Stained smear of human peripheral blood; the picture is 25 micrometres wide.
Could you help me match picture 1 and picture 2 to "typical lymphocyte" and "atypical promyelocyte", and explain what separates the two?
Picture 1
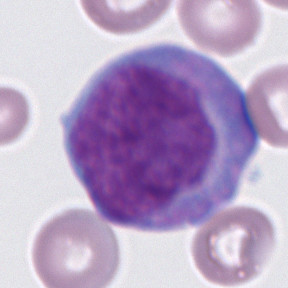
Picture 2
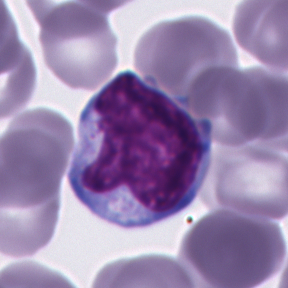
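Picture 1 is the atypical promyelocyte, picture 2 the typical lymphocyte. Size comes first: the atypical promyelocyte is about 17 micrometres across, the typical lymphocyte about 13 micrometres. Next, the share taken by the nucleus: about 60% of the cell's area in picture 1, about 70% in picture 2.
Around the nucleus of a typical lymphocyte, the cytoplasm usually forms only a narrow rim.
Then the outline: in picture 1 it is irregularly polygonal, with several short flattened edges, while in picture 2 small pale blue blebs project from the upper right edge. Cytoplasm colour: blue in picture 1, pale greyish blue in picture 2.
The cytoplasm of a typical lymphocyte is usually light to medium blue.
Where the cytoplasm is broadest: to the right of the nucleus in picture 1, where the band is broader than on the left, and at the lower left of the cell in picture 2. Picture 1 also has a paler zone in the cytoplasm beside the nucleus on its right, and a red cell touching its right edge. Picture 2, finally, shows no nucleoli in the nucleus and no coarse coloured granules in the cytoplasm.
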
